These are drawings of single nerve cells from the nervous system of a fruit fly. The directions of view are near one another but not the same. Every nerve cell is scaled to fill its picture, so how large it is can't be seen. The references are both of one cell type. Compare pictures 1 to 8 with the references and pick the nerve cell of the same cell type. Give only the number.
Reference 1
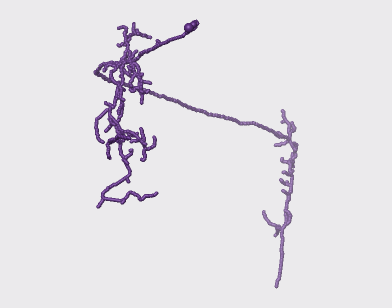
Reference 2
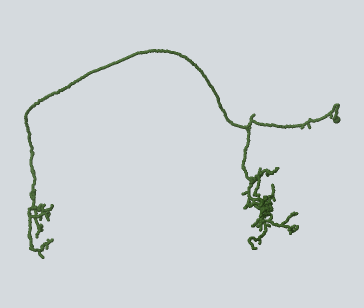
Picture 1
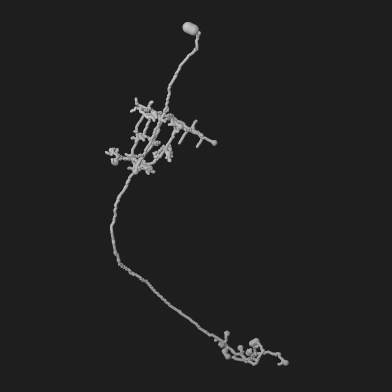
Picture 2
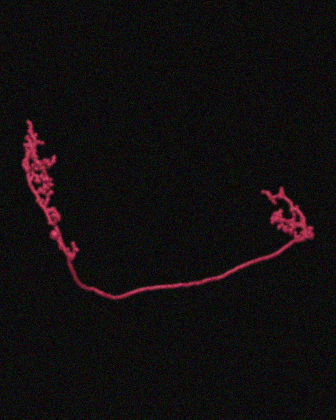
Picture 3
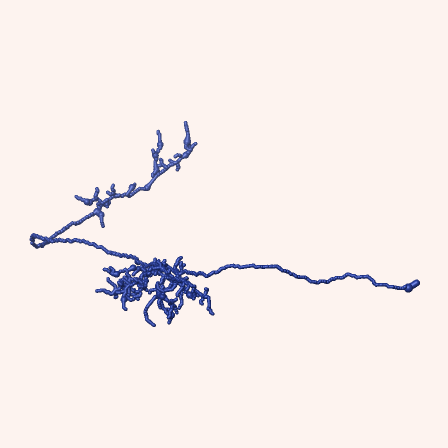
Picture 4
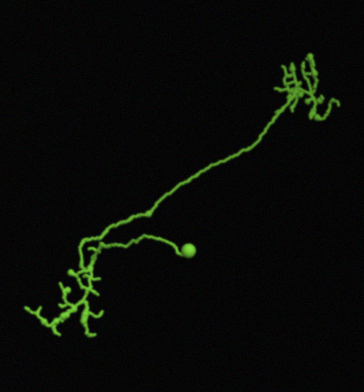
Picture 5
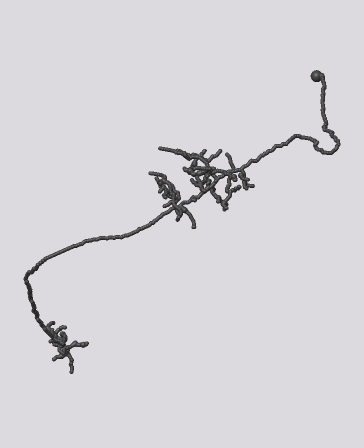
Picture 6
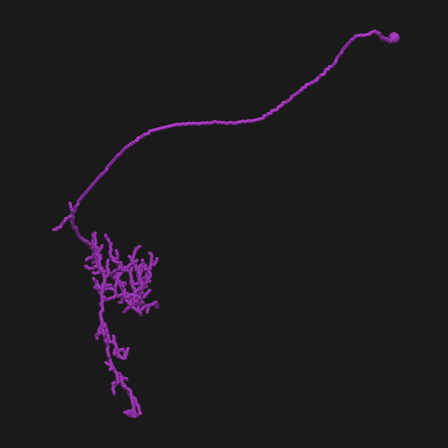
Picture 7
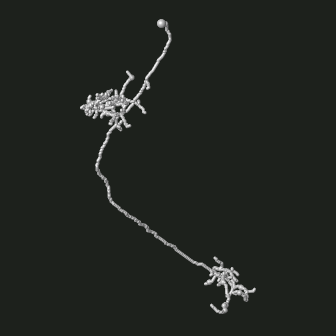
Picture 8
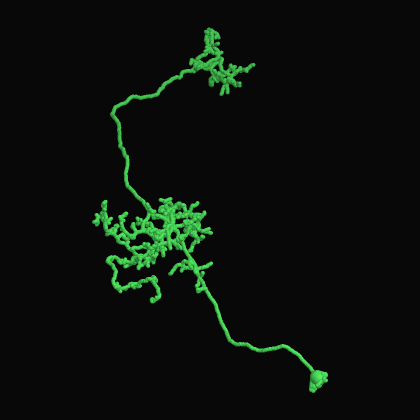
7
